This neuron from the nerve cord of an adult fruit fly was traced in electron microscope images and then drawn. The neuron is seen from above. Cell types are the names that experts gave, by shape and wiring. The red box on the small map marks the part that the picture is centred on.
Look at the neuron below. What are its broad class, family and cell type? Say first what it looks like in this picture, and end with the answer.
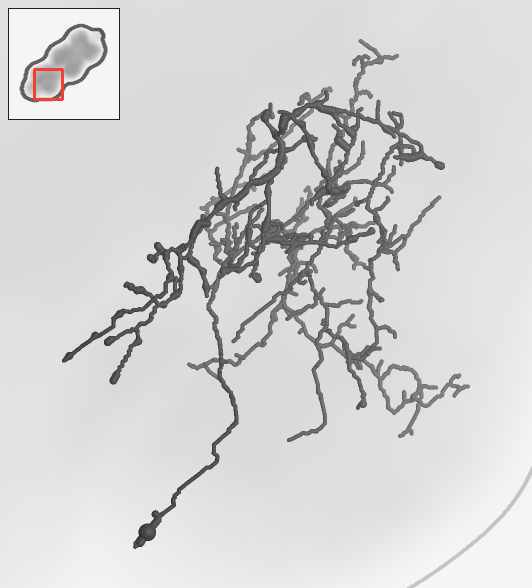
Dozens of branch ends can be seen. As drawn here it is taller than it is wide. Its broad class is nerve-cord intrinsic neuron. The family is hemilineage 12A. Its cell type is IN12A039.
